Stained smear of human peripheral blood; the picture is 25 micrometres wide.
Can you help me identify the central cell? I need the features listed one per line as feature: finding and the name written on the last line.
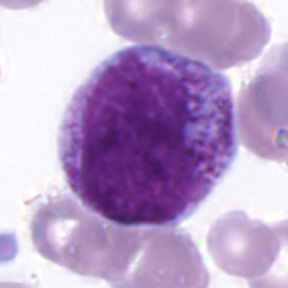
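Nucleus: off-centre, toward the left side
Chromatin: fine, fairly evenly spread, no coarse dark clumps
Cytoplasm: widest band on the right side
Granules: many, fine, purple-red, filling the cytoplasm
Size: about 16 micrometres across
Name: promyelocyte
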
